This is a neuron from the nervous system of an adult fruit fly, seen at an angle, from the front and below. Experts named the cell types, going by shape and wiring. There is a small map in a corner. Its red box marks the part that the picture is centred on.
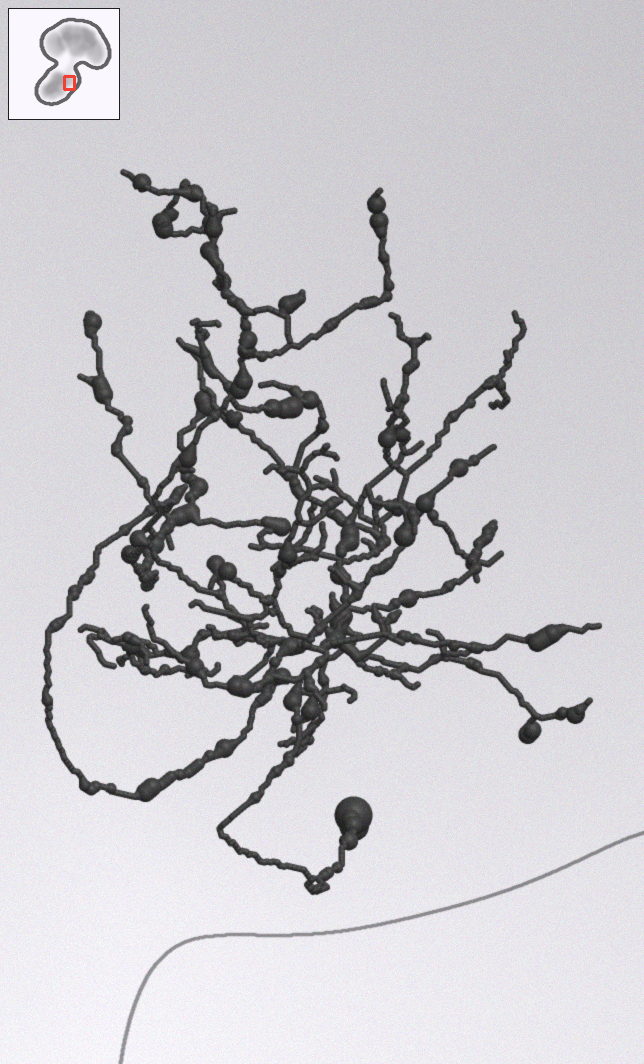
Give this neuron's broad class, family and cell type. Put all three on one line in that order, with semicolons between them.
nerve-cord intrinsic neuron; hemilineage 01B; IN01B040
